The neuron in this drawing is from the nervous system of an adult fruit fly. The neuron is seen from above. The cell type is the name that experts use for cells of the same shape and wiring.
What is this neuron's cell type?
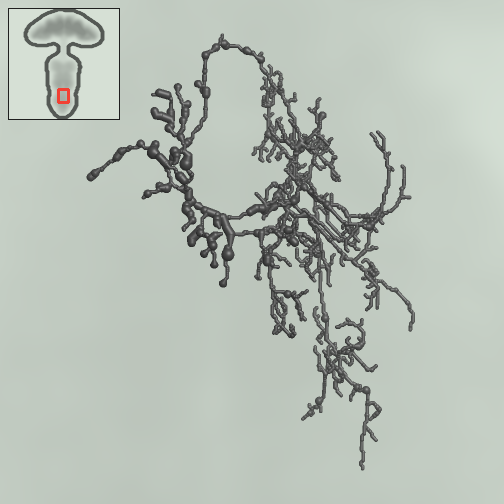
IN06A049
